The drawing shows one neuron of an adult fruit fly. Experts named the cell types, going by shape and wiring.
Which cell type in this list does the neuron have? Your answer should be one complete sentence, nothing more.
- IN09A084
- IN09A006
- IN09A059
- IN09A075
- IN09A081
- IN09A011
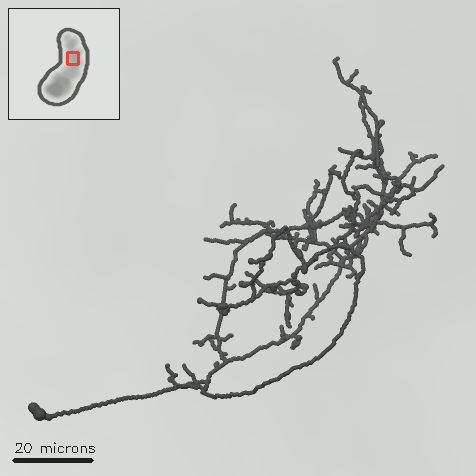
This particular neuron has the cell type IN09A084.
